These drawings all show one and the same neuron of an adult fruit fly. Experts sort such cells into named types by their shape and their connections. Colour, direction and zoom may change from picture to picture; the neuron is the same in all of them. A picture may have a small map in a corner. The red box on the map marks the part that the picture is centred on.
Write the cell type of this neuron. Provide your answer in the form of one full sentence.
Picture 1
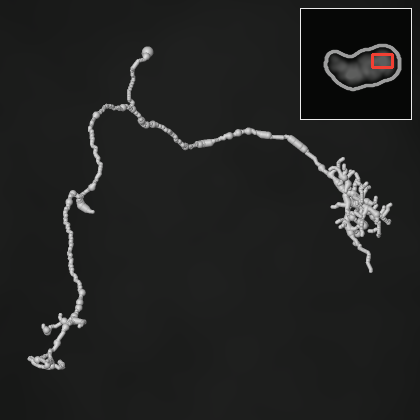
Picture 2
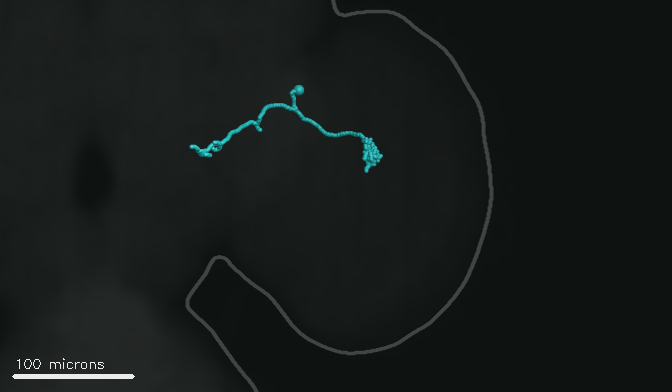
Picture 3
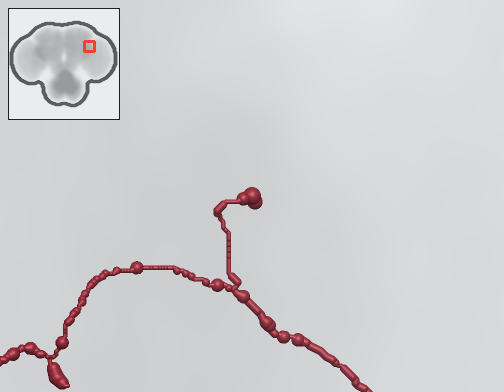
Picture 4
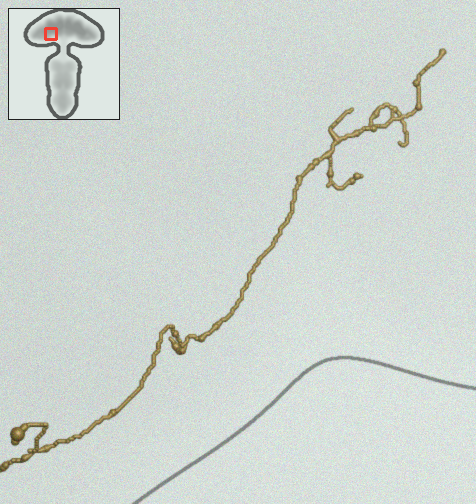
The neuron is typed under the name LPC1.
